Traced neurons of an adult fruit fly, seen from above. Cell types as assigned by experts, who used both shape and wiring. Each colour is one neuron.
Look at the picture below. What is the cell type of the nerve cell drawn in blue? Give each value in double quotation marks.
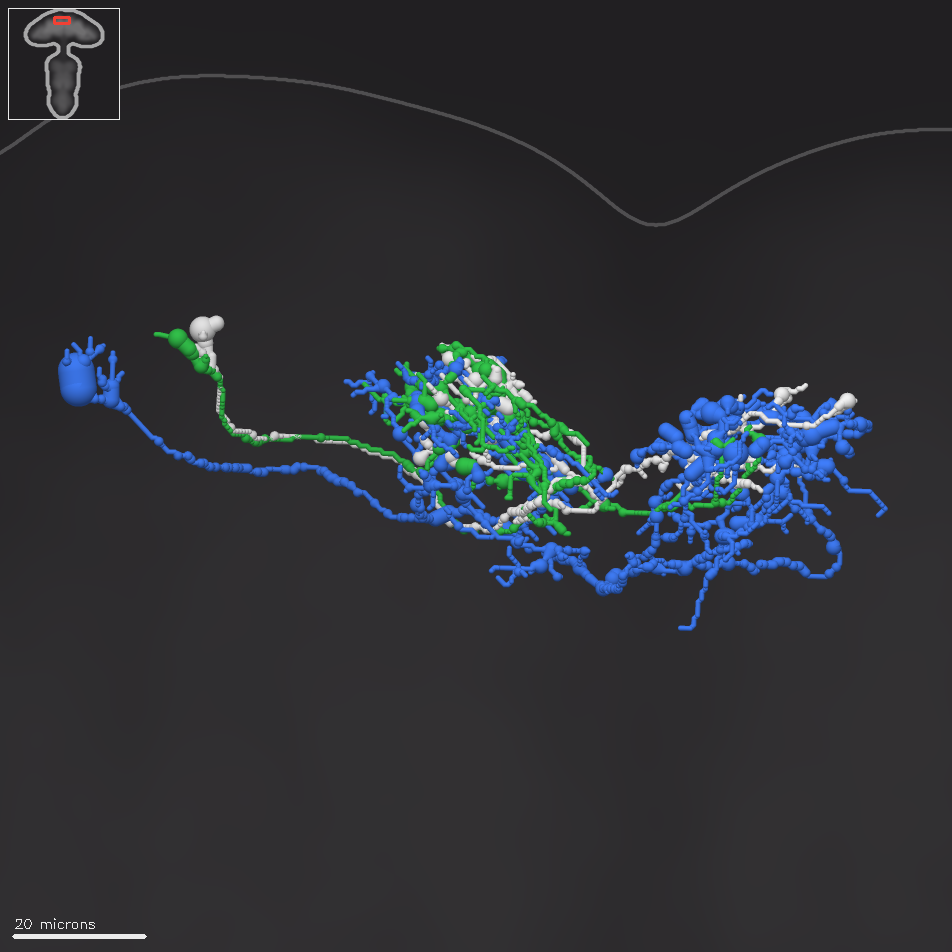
"GNG482"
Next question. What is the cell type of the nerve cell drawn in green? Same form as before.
"GNG408"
